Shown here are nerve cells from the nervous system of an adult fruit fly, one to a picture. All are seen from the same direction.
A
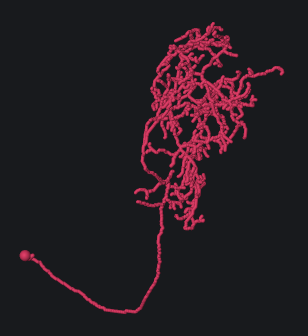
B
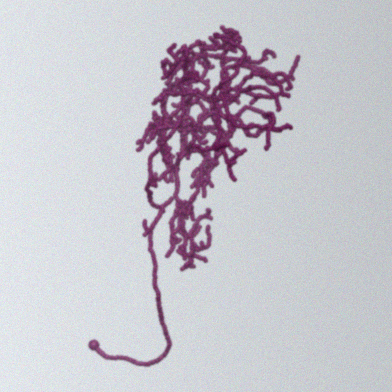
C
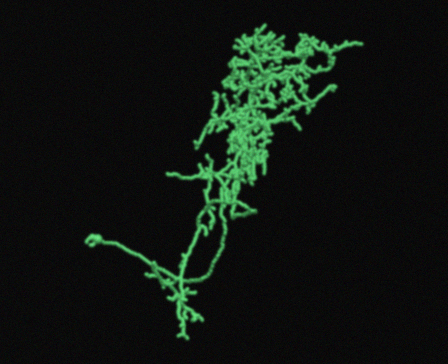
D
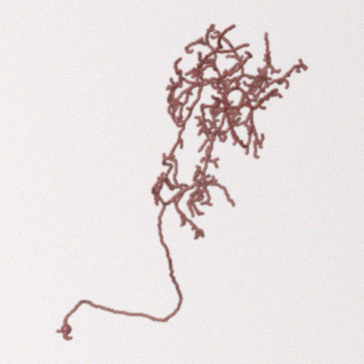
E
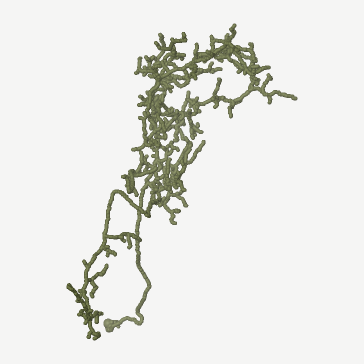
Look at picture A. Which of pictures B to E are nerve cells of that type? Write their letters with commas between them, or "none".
B, D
